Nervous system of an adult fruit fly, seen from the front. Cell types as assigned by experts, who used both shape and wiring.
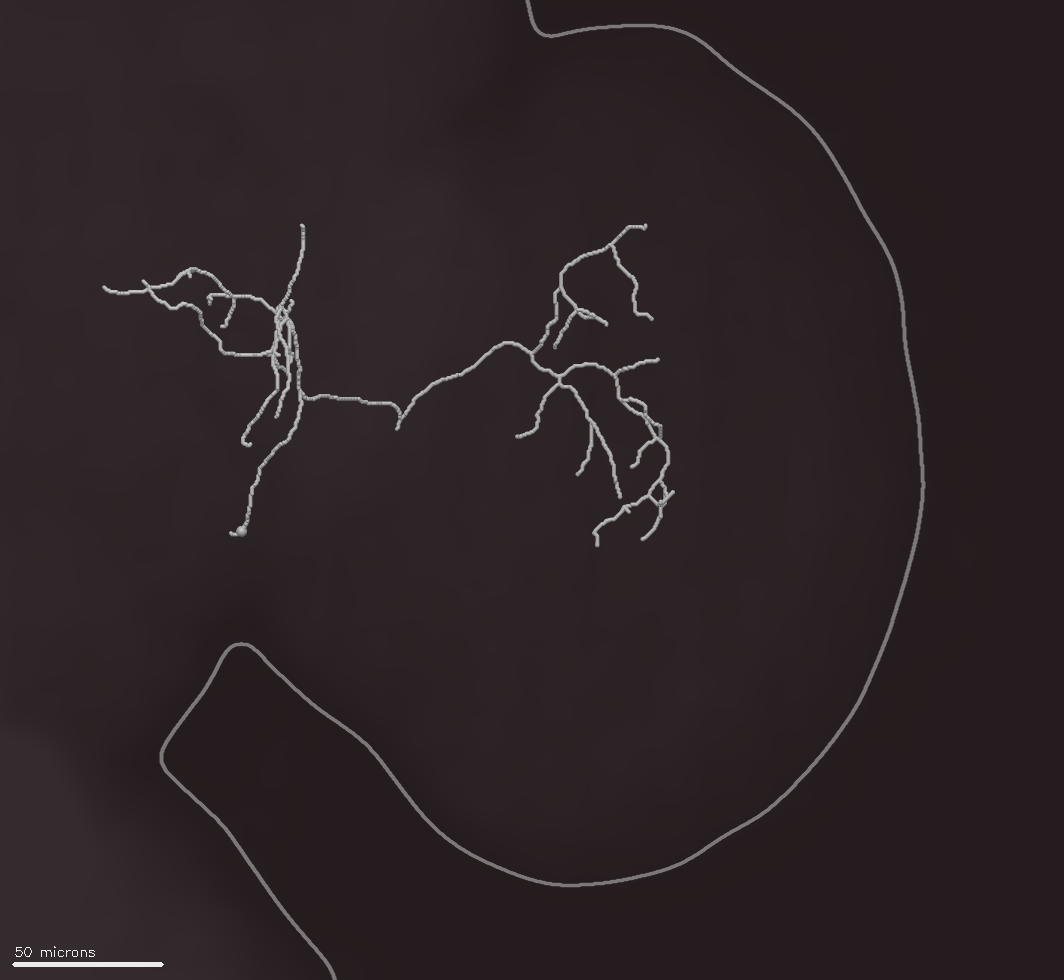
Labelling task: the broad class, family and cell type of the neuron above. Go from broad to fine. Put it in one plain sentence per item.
A visual centrifugal neuron of the LPT family, type LPT111.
